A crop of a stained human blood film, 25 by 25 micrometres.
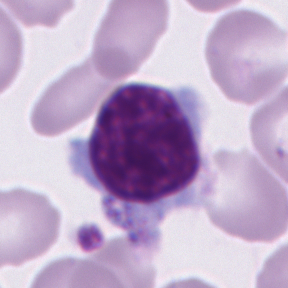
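Typical lymphocyte: a round nucleus about 10 micrometres across fills most of the cell, its chromatin dark purple and dense with a coarse mottled pattern. The cytoplasm is pale greyish blue, and just below the nucleus you can see a patch of fine purple dots.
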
